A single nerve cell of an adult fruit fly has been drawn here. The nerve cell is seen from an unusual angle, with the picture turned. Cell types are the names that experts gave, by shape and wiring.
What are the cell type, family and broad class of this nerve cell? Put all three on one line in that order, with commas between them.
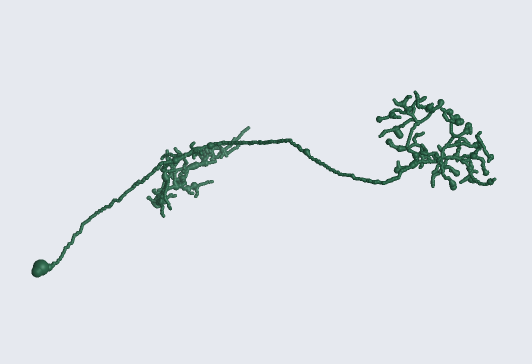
ER1_a, hemilineage EBa1, central-brain intrinsic neuron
